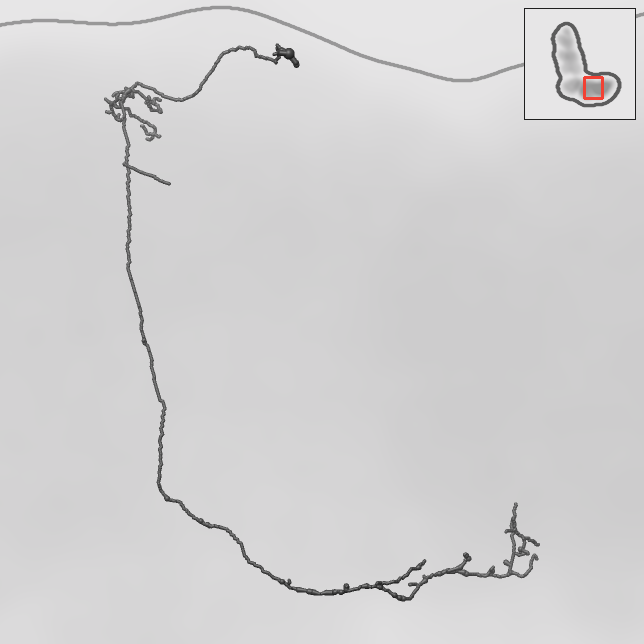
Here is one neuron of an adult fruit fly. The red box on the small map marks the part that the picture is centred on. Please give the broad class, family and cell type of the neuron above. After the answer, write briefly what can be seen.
It is a central-brain intrinsic neuron. Its family is called class Kenyon Cell. Its cell type is KCg-d. The cell body is at the top of the picture. In this view it is taller than it is wide.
